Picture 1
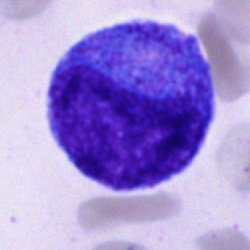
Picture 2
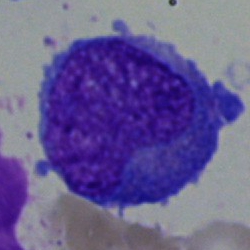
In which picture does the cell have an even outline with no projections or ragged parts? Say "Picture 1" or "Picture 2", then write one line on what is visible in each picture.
Picture 1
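Picture 1: The cell outline is round and smooth.
Picture 2: The cell is roughly round with an uneven, knobbly edge.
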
